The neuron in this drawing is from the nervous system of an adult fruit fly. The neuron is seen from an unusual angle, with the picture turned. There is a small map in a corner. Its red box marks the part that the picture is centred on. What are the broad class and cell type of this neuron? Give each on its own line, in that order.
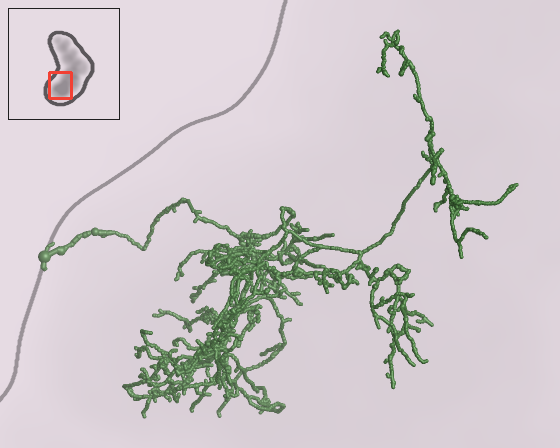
central-brain intrinsic neuron
SLP247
